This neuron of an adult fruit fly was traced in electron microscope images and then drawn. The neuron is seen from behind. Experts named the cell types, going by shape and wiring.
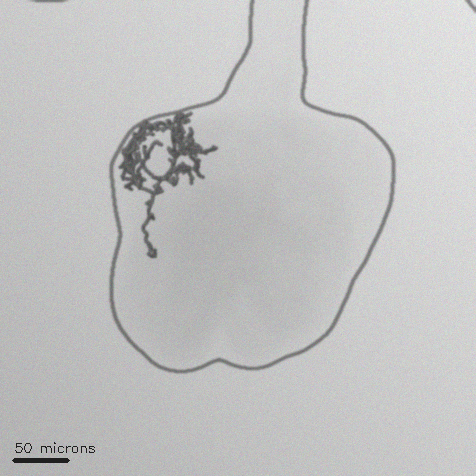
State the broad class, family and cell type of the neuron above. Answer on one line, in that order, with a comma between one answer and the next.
nerve-cord intrinsic neuron, hemilineage 04B, IN04B015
